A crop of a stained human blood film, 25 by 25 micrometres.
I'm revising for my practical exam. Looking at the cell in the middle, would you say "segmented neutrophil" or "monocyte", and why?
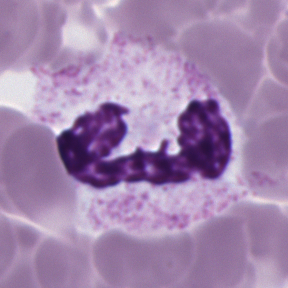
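Segmented neutrophil, not monocyte. What decides it is the cytoplasm.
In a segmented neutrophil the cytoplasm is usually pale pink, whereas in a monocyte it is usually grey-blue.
Here abundant pale, nearly colourless cytoplasm surrounds the nucleus, closer to the pale cytoplasm of a segmented neutrophil than to grey-blue. Small pink-violet granules are scattered throughout the cytoplasm. The chromatin is dark purple and coarsely clumped, and the cell outline is roughly round.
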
